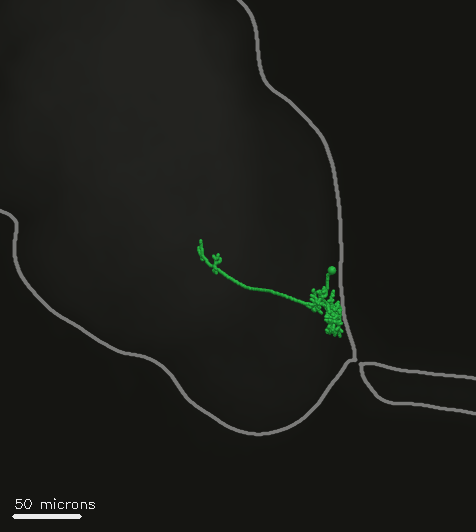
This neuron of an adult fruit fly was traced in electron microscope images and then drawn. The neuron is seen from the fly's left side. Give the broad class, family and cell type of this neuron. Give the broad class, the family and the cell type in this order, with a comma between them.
optic-lobe intrinsic neuron, Y, Y3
